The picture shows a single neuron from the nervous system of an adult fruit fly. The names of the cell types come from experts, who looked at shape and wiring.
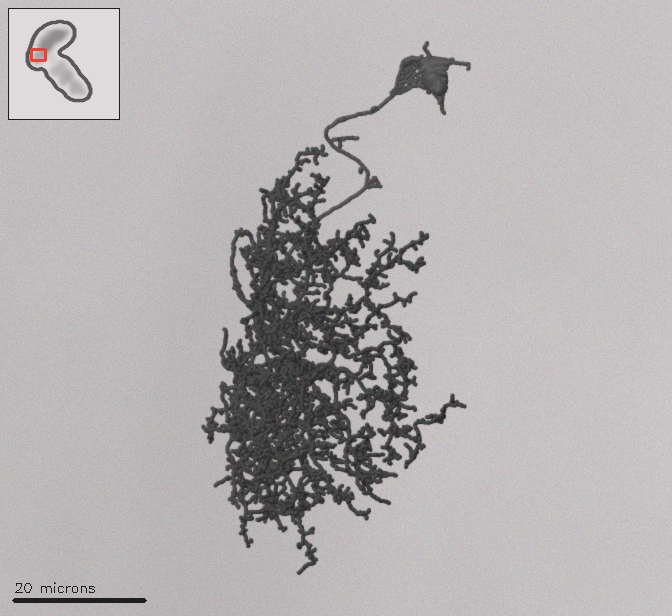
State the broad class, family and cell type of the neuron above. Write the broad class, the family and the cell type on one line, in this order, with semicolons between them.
optic-lobe intrinsic neuron; Pm; Pm9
